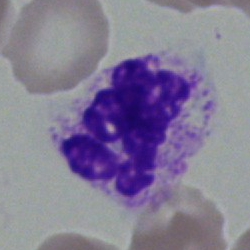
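Segmented neutrophil with dark purple, densely clumped chromatin. Many small purple granules lie in the cytoplasm, which is pale and nearly colourless between them. The band of cytoplasm is wider to the right of the nucleus than to the left.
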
